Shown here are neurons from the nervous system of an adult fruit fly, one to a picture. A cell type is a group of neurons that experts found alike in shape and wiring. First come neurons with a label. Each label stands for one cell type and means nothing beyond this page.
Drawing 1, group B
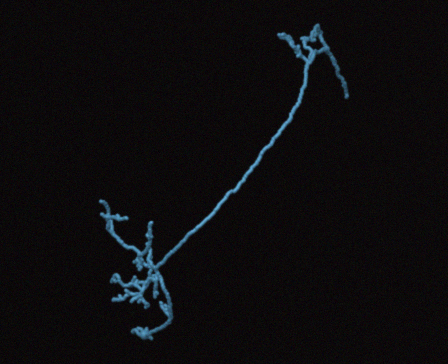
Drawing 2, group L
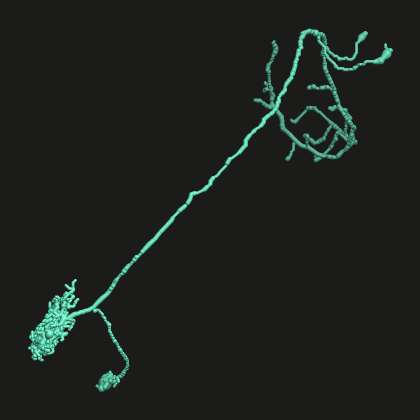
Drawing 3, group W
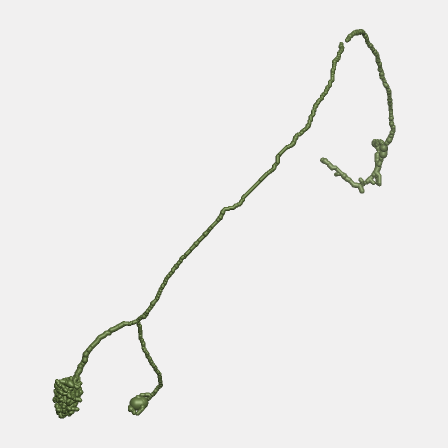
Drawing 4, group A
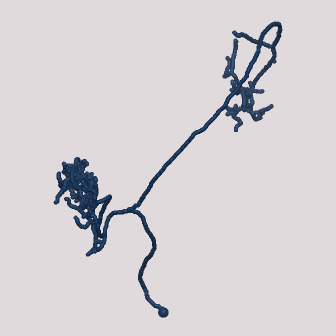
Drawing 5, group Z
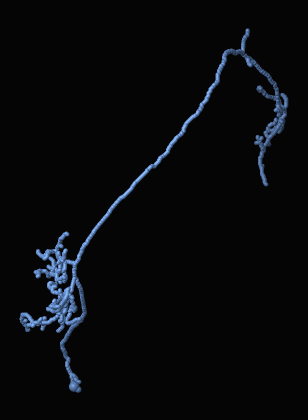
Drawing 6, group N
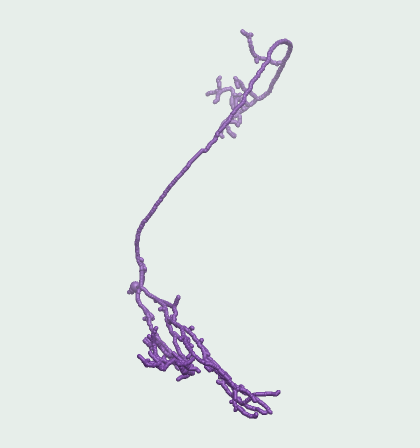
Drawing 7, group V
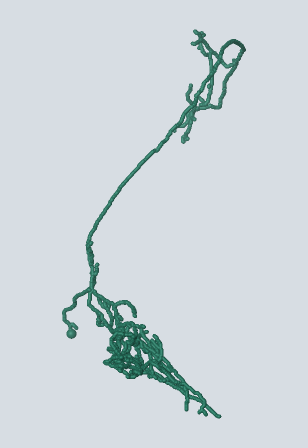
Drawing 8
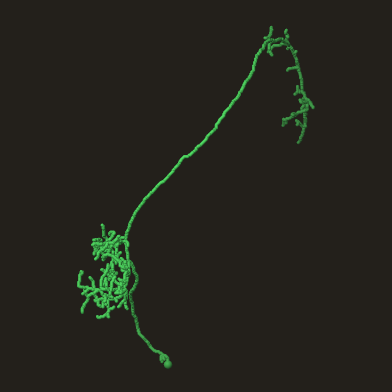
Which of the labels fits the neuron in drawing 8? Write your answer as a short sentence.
It belongs to group Z.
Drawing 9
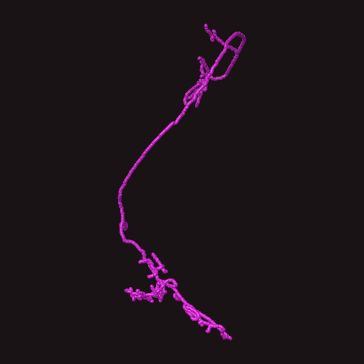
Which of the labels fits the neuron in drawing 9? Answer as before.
It belongs to group N.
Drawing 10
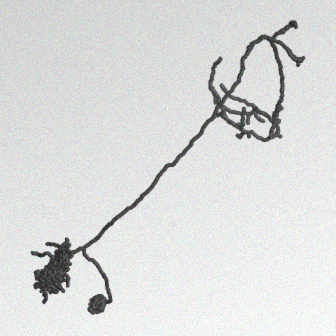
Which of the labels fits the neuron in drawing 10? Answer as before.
It belongs to group L.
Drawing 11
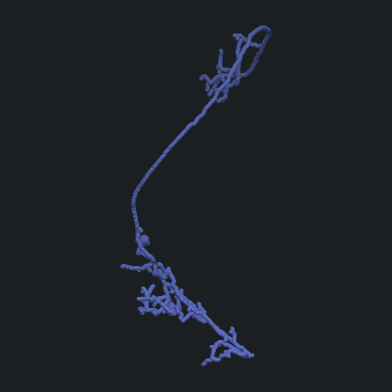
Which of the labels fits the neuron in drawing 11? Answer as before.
It belongs to group N.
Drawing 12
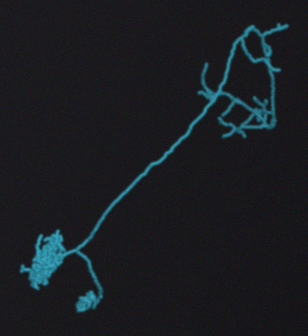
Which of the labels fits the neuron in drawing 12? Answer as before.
It belongs to group L.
